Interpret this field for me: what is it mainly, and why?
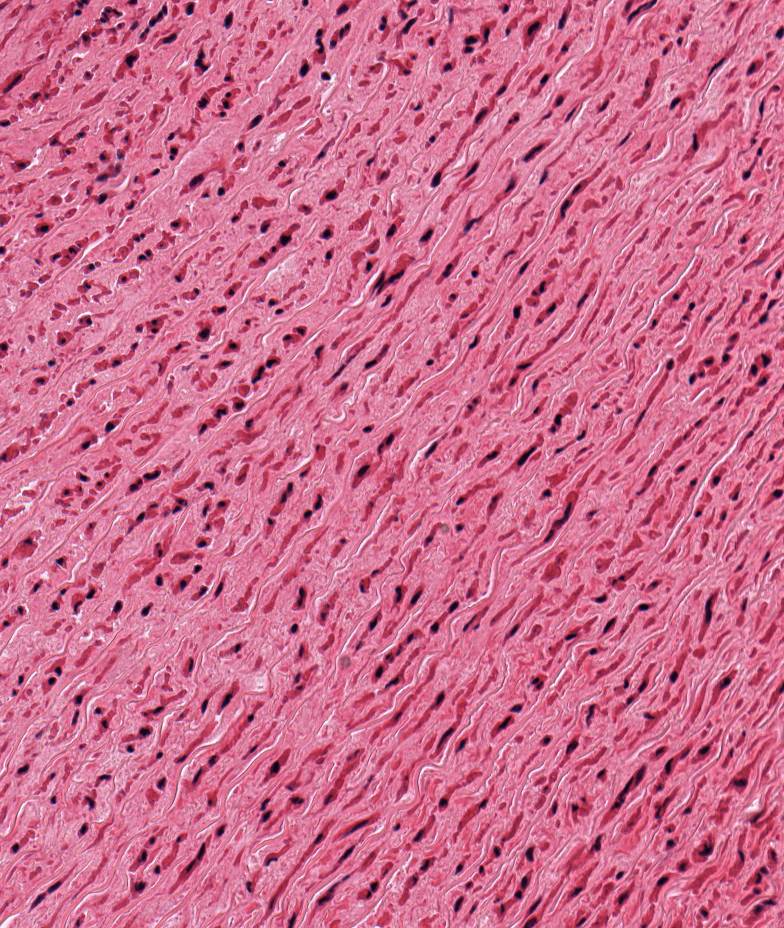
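Answer: tunica media of an artery. Wavy pink fibres run in parallel across the whole field, slanting from lower left to upper right, their strands separated by thin white wavy clefts.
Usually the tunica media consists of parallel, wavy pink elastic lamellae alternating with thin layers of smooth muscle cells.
Nuclei are spread fairly evenly, without dense clusters.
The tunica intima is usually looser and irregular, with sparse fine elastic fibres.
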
